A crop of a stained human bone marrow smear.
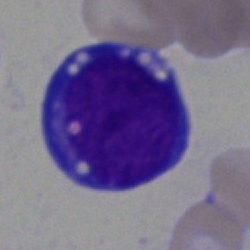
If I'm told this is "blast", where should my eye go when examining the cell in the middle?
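Checked against the name blast, the cytoplasm comes up first: it forms only a thin deep-blue rim around the nucleus.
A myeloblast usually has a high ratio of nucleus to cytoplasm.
That thin rim is in keeping with such a ratio. The chromatin is finely textured and stains purple. Several small clear round vacuoles lie along the edge of the cell, clustered mostly at the upper and left margins.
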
